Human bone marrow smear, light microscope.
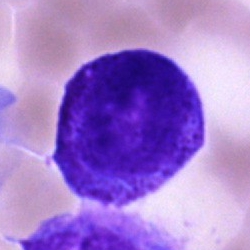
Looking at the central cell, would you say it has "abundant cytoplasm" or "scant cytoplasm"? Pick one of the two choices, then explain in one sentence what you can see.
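Scant cytoplasm. The dark nucleus fills almost the whole cell.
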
